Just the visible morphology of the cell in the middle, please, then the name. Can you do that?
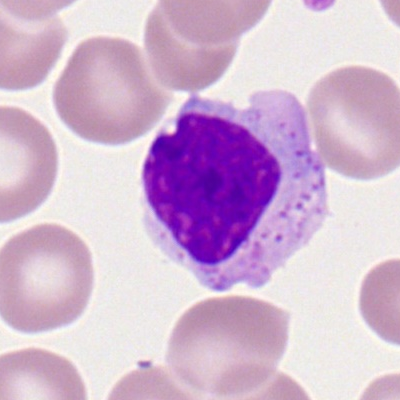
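Outline irregular and somewhat angular, not smoothly round. Chromatin coarsely clumped, dark purple. Nucleus off-centre toward the left; cytoplasm widest on the right. Cytoplasm pale lilac-blue. Name: lymphocyte.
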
